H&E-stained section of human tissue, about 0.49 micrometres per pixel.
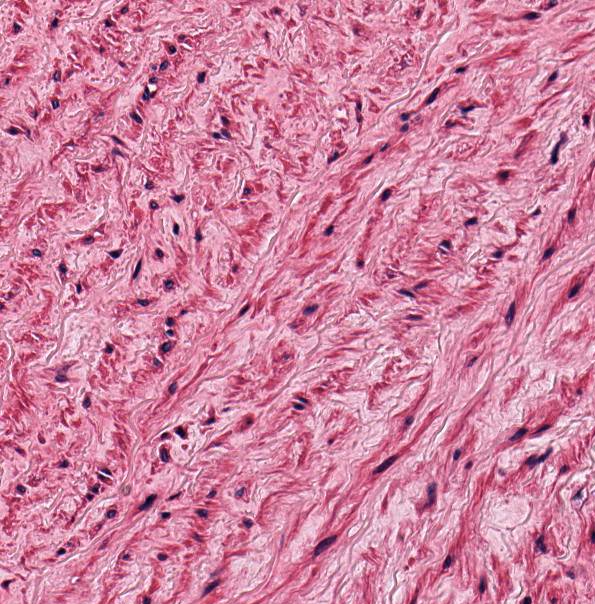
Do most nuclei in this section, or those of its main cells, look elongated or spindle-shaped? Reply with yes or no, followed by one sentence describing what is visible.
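Yes. The nuclei are dark, thin and elongated, lying along the length of the fibres.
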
